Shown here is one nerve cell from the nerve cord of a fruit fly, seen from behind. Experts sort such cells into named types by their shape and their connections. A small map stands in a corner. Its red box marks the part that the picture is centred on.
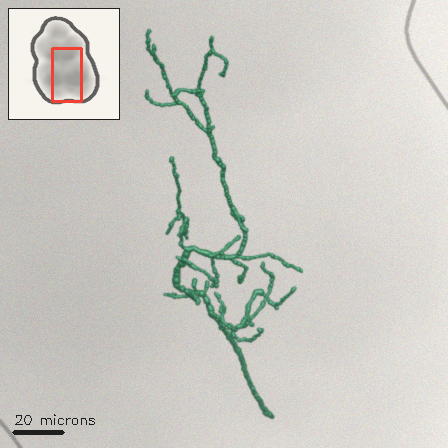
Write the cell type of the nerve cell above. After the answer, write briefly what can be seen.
It is of cell type DNg29. This is a descending neuron. No cell body is drawn. From top to bottom in the picture it spans about 160 microns.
